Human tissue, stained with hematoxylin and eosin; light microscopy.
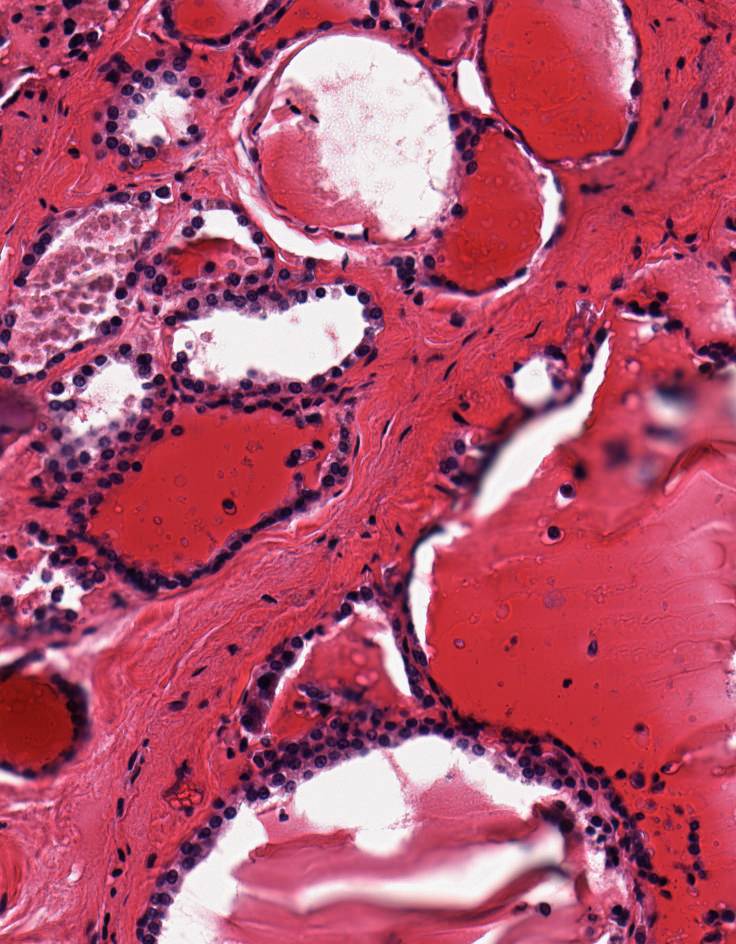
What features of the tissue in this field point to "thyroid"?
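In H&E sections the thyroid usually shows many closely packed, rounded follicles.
In keeping with this, the field is made up of closed, rounded follicles, though of widely varying size, the largest occupying much of the right half.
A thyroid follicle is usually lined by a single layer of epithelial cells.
Each follicle here likewise has a single lining layer, of low cuboidal to flattened cells with small, round, darkly stained nuclei.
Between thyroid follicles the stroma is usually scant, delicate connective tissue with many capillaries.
By contrast, the follicles in this field are set in fibrous stroma.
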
